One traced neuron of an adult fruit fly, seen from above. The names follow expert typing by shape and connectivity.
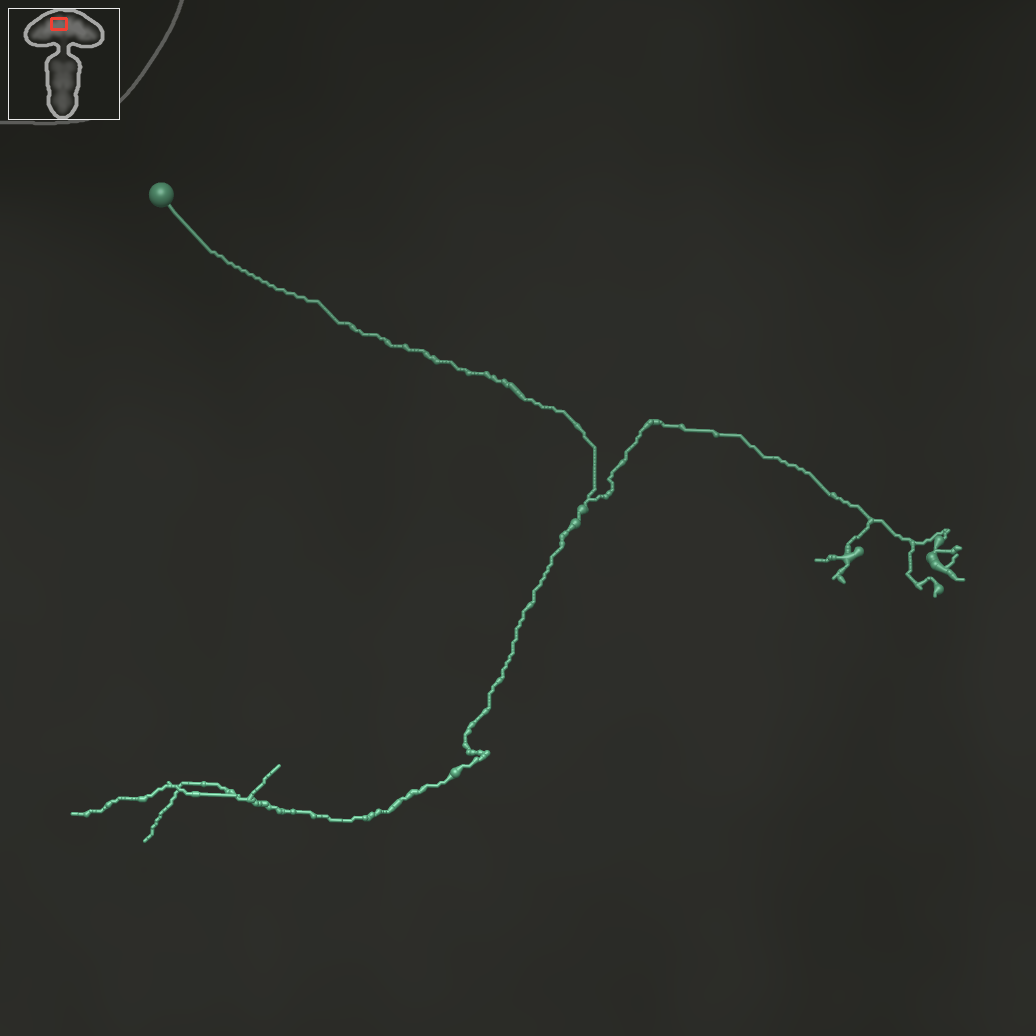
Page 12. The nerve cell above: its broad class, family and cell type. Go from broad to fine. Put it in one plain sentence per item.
A central-brain intrinsic neuron of hemilineage AOTUv4_ventral, type FB9B_e.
